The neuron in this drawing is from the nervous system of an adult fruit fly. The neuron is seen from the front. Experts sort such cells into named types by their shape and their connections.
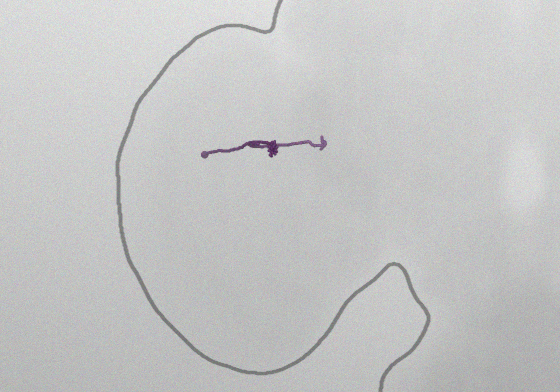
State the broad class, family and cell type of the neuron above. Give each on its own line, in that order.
optic-lobe intrinsic neuron
T
T3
